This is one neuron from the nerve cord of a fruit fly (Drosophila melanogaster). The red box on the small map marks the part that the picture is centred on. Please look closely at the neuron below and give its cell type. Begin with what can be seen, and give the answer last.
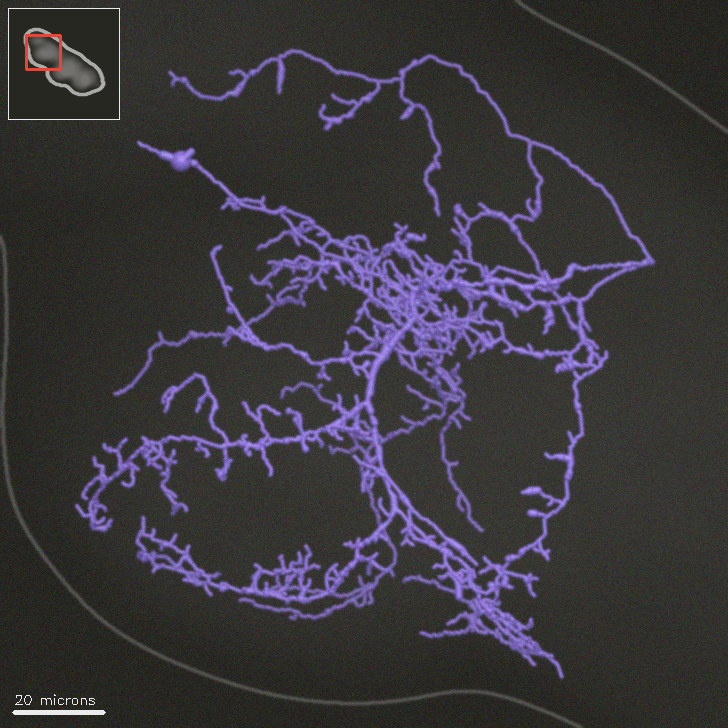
From top to bottom in the picture it spans about 140 microns. The picture shows more than a hundred branch ends. It is a nerve-cord intrinsic neuron. Its cell type is IN19A027.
